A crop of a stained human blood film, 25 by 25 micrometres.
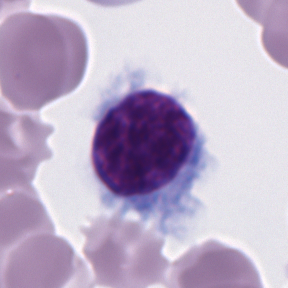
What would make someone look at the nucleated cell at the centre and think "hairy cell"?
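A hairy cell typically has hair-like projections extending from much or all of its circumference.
In keeping with this, fine hair-like projections fringe the edge of the cytoplasm in the cell shown. The cytoplasm is pale blue, and its rim is wider below and to the right of the nucleus than above and to the left. The chromatin is dark purple and coarsely mottled.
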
